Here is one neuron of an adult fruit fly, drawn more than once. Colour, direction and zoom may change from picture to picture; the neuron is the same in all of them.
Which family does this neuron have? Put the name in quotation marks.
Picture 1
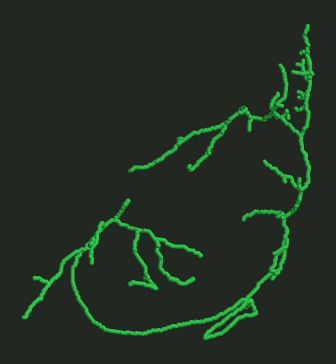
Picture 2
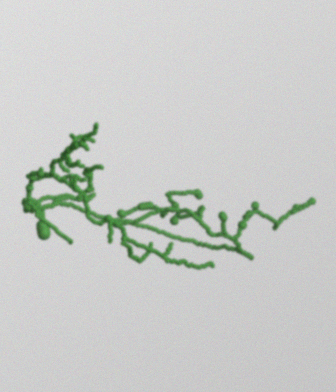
"hemilineage 09A"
